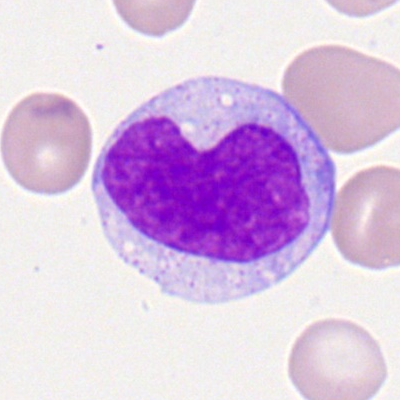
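Monocyte in a stained human blood smear. The nucleus is kidney-shaped, with a single notch on its upper side, and nearly reaches the cell edge on the left. Chromatin appears loosely clumped rather than solid and dark. Cytoplasm is pale greyish-blue.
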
